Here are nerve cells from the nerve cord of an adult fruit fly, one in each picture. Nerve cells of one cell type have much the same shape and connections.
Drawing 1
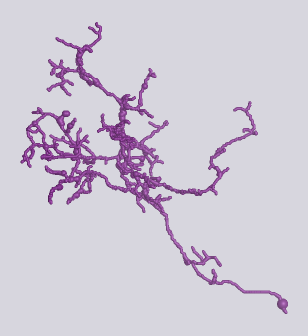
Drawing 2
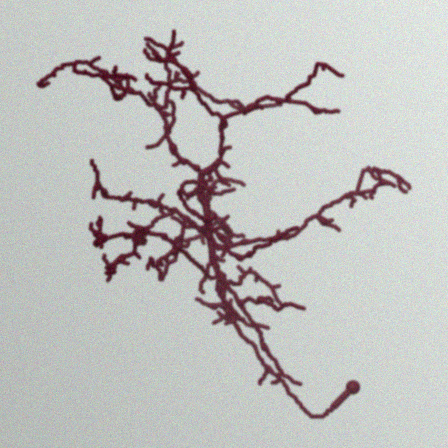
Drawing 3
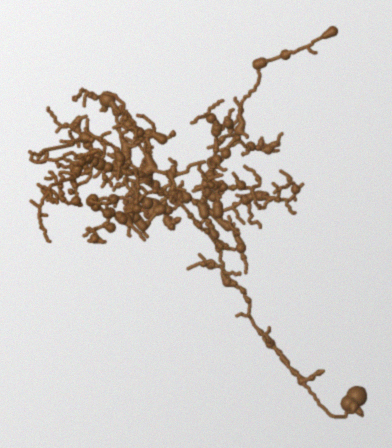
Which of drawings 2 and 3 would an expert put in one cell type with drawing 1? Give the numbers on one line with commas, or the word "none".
2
